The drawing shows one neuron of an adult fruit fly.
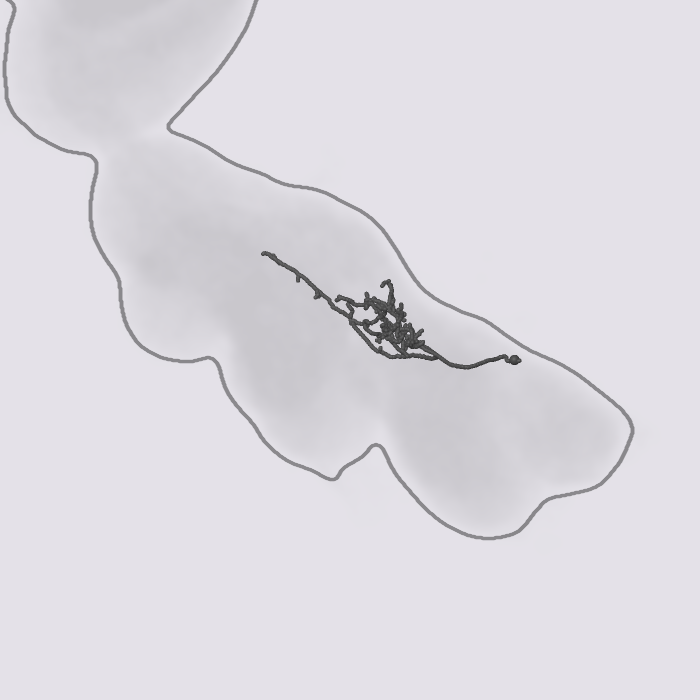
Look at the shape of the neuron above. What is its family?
hemilineage 07B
